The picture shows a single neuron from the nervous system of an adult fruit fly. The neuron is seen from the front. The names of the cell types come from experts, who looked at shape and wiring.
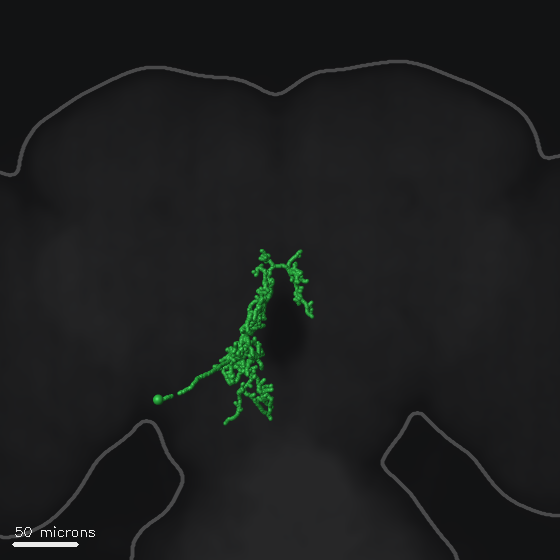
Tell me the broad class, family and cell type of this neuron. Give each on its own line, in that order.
central-brain intrinsic neuron
hemilineage VESa1
VES095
